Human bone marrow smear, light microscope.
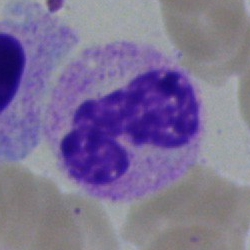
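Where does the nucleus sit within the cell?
Toward the lower part, leaving a wider band of cytoplasm above it.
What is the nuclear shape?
Deeply notched along its lower edge, giving a curved, lobed shape.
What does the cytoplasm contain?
Fine violet granules scattered throughout.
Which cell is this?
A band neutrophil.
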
